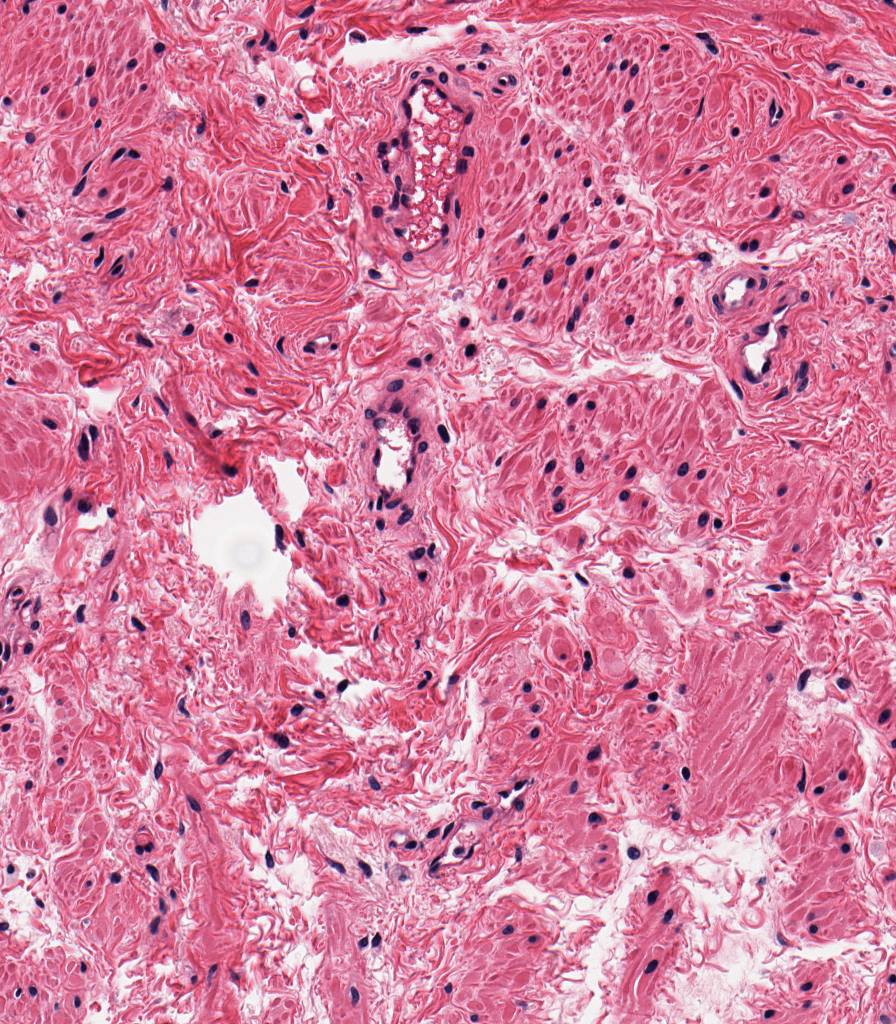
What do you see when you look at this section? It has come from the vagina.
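What you've got here is a field packed with interlacing smooth muscle bundles, cut in various planes, with collagen strands running between them. The cells have elongated, blunt-ended nuclei and pink cytoplasm. Those nuclei are small and fairly uniform, and nowhere crowded. Oh, and near the top centre there's a small thin-walled vessel with red blood cells in it.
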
